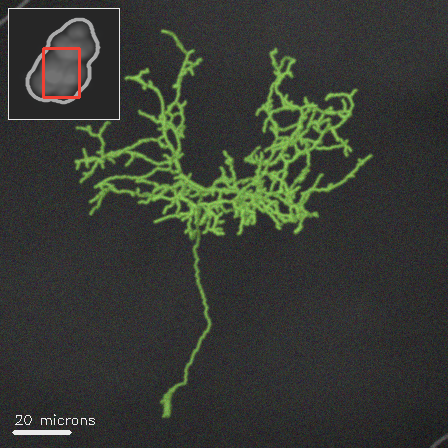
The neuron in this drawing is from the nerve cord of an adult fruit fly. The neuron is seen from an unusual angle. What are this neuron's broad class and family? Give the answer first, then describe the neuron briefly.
This is a nerve-cord intrinsic neuron. Its family is hemilineage 06B. By the scale bar it is about 140 microns tall in this view. Dozens of branch ends can be seen.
